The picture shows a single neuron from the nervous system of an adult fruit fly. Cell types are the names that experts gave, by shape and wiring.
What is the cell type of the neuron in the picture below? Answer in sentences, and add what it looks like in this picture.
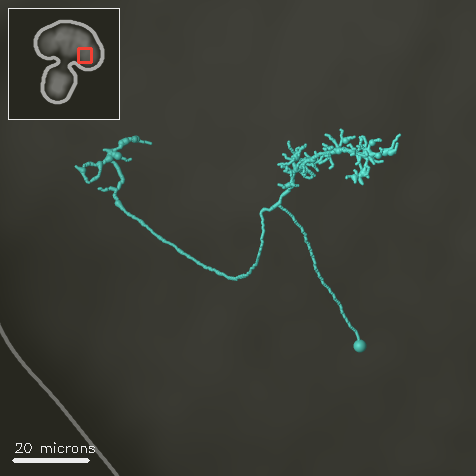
Its cell type is T2. It is an optic-lobe intrinsic neuron. Its cell body lies at the lower right of the picture. From left to right in the picture it spans about 90 microns. Dozens of branch ends can be seen.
